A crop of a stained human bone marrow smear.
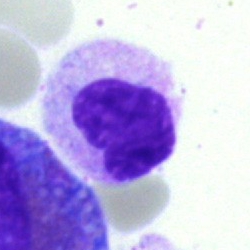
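Metamyelocyte, the central cell of a stained bone marrow smear. First, its nucleus is indented into a kidney-like shape; second, that nucleus lies off-centre toward the right side of the cell. Next, the chromatin is dark purple and coarsely clumped, and last, fine pinkish granules are scattered through the cytoplasm of this metamyelocyte.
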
